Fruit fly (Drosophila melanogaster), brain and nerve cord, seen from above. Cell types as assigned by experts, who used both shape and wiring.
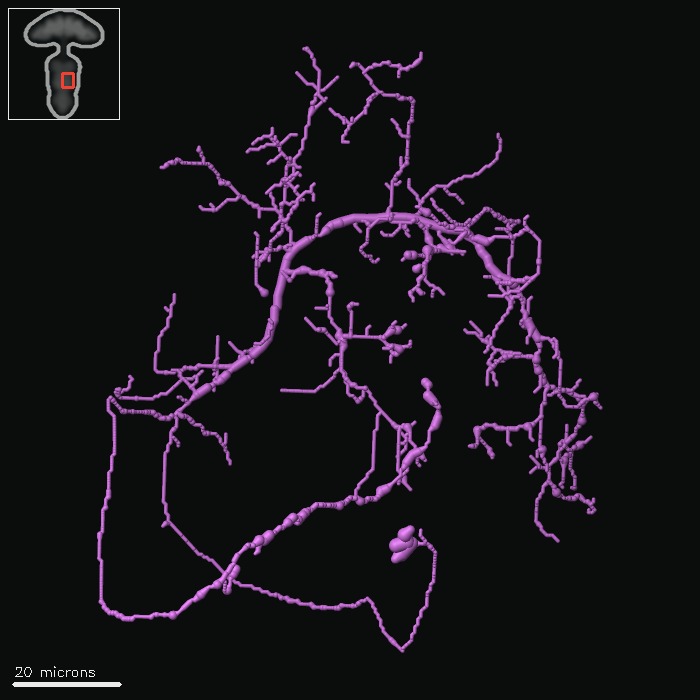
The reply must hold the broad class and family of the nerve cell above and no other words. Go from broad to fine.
nerve-cord intrinsic neuron; hemilineage 11A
